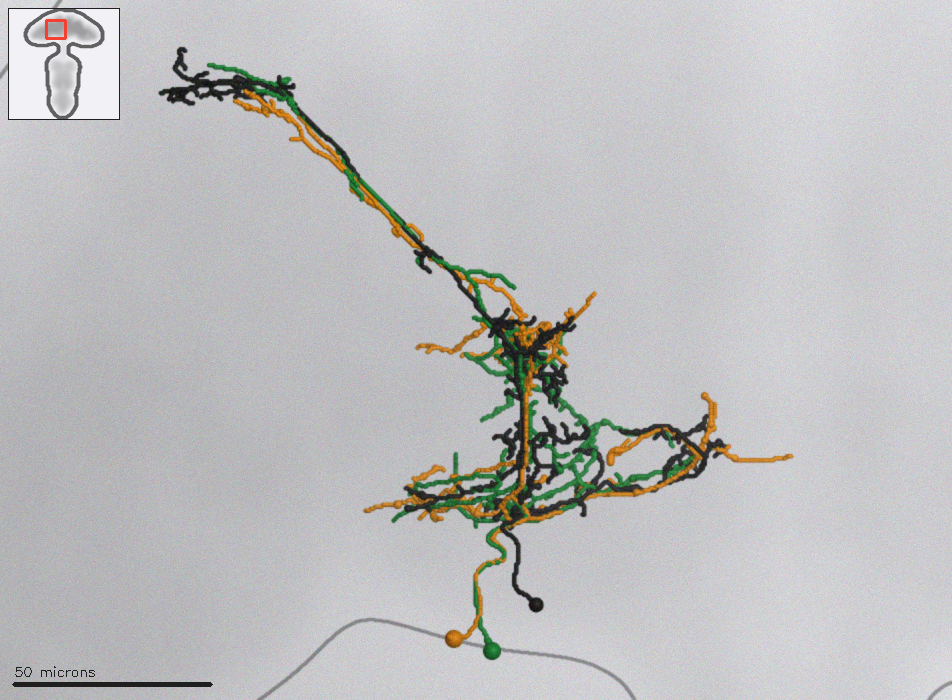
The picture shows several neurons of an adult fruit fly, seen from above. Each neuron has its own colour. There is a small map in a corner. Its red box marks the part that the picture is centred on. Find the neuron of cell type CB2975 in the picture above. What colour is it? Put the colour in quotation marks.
"green"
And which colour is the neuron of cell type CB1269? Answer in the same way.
"orange"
